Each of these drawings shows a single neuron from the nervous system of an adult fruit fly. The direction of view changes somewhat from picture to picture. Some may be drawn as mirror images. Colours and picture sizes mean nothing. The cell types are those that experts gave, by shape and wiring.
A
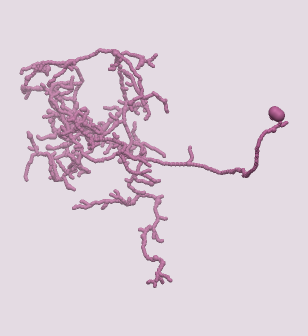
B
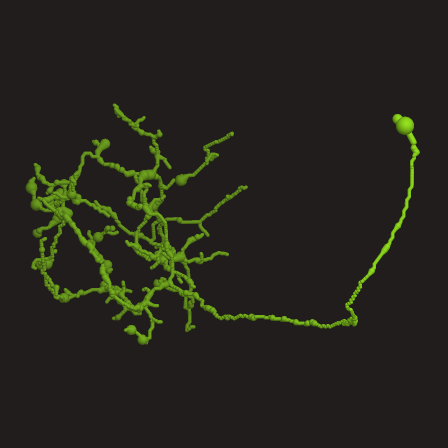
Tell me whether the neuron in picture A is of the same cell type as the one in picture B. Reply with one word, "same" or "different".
different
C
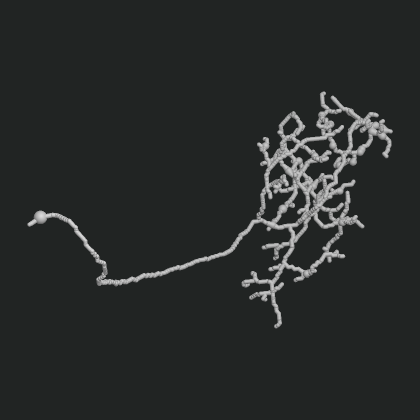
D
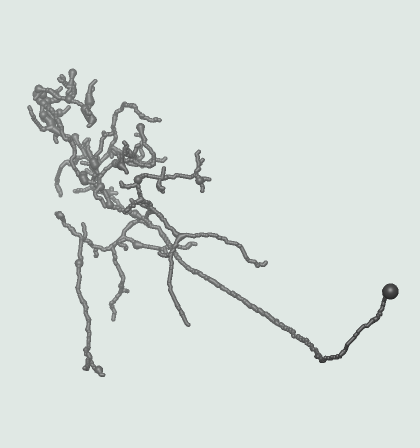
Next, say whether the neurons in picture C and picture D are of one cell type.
same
